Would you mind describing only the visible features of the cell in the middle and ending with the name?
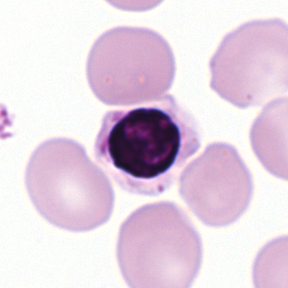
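Looking at the outline, I see it is irregular and angular rather than smoothly round. The chromatin is dense, dark purple and coarsely clumped. The cytoplasmic rim seems a little wider on the right side than on the left, and a few small reddish-purple granules are scattered through the cytoplasm. I'd call this one a normoblast.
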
